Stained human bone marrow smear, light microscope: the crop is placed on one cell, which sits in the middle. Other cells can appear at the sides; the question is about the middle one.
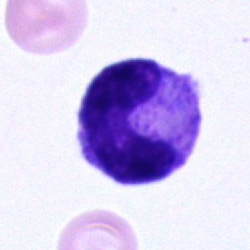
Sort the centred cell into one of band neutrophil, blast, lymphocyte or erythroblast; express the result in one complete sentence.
As for the cell in the middle, it is a band neutrophil.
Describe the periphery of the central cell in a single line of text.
The cell margin is rough and uneven, either ragged or drawn into projections.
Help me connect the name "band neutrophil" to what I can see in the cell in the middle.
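For this band neutrophil, the first thing I notice is the dark nucleus curving around a paler area on the right side of the cell.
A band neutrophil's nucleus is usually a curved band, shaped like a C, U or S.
That curve fits. The chromatin, too, is dense and stains a very dark purple.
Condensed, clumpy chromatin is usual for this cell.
That density goes with it. Beside the nucleus, the pale area is a mottled lilac, and at the upper right the cell edge is slightly ragged.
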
